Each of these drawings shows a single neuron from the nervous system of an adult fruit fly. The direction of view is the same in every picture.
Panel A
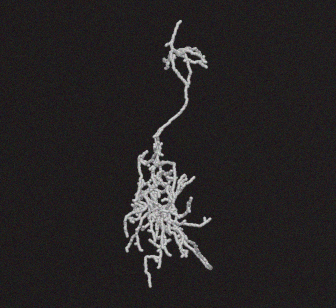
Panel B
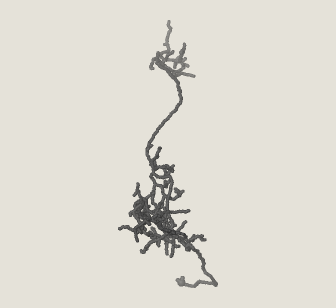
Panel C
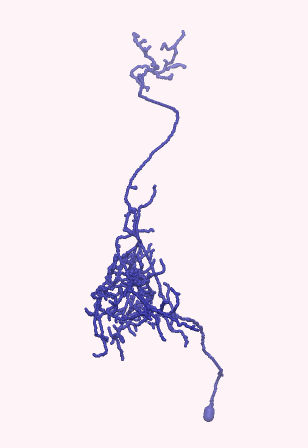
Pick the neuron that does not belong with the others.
C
